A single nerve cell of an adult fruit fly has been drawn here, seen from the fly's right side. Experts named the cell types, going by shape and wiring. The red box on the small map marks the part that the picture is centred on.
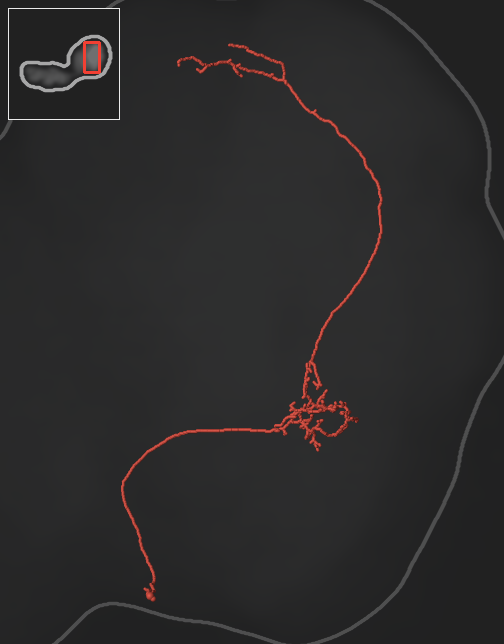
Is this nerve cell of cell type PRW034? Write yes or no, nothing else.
yes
